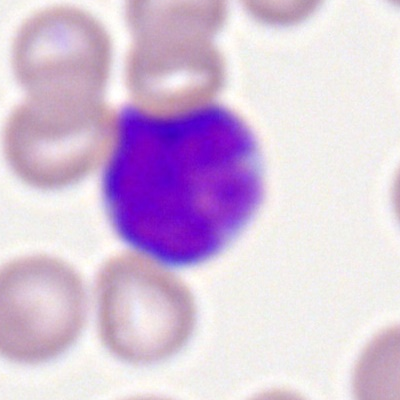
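Myeloblast: notice how the nucleus fills nearly the whole of this central cell. The cytoplasm is scant, and you won't find a broad rim of it around the nucleus. Look carefully and you'll see no distinct granules and no vacuoles.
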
